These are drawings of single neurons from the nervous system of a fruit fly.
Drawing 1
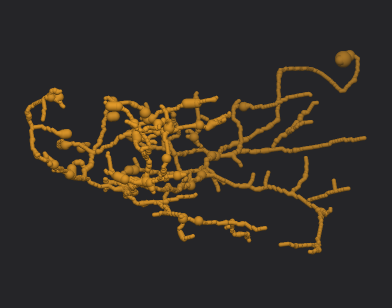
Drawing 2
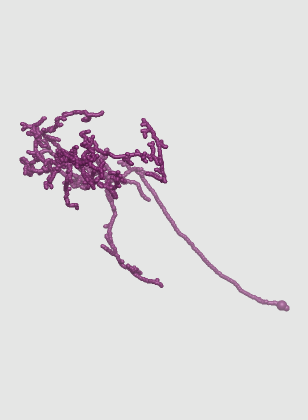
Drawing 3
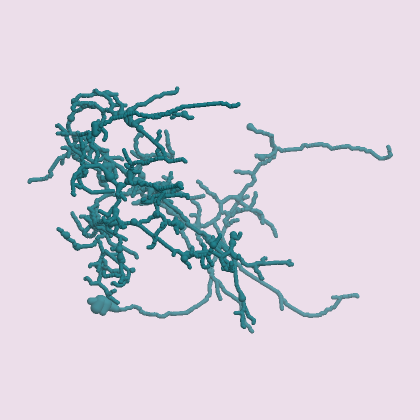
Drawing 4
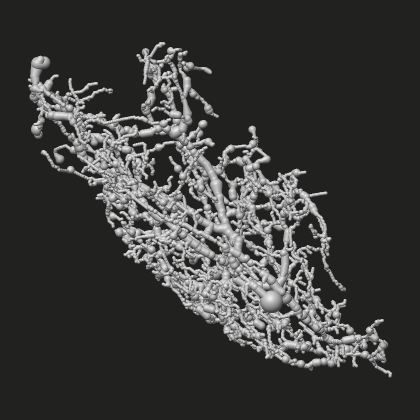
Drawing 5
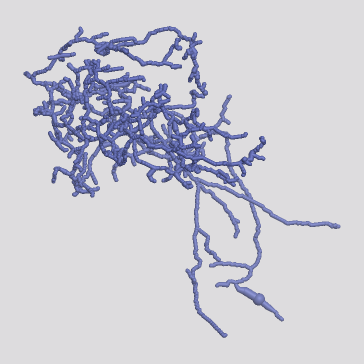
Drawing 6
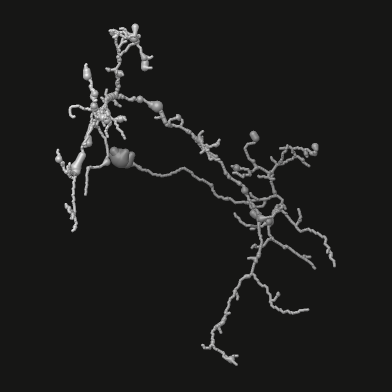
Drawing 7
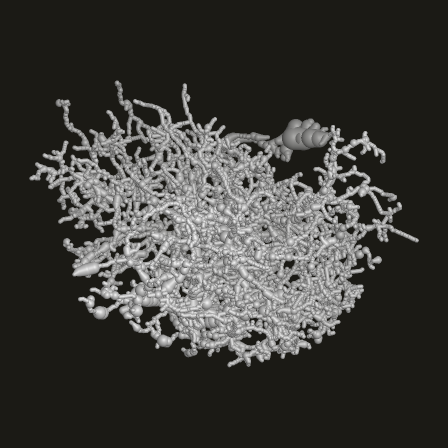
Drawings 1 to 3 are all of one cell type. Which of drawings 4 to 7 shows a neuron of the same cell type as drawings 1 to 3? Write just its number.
5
